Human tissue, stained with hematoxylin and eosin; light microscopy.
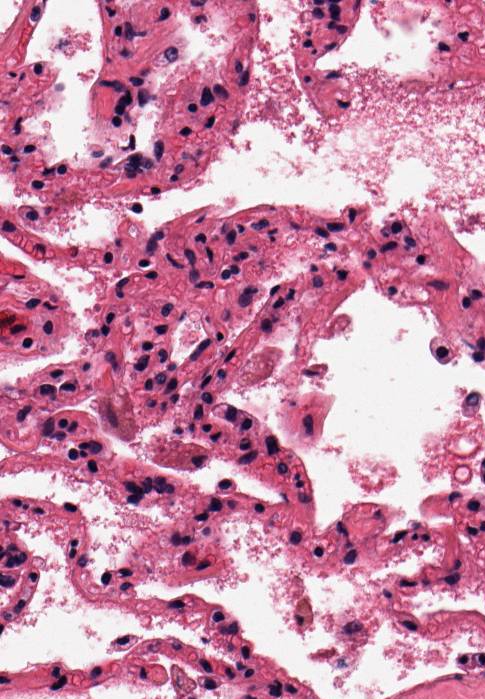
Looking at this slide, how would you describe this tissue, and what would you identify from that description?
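First, the spaces: they hold pale pink granular material, most widely in the upper right. Next, a few cells with brown cytoplasm sit on the left side of the field, near its middle. Last, no fat cells appear anywhere in the field. This is lung.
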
